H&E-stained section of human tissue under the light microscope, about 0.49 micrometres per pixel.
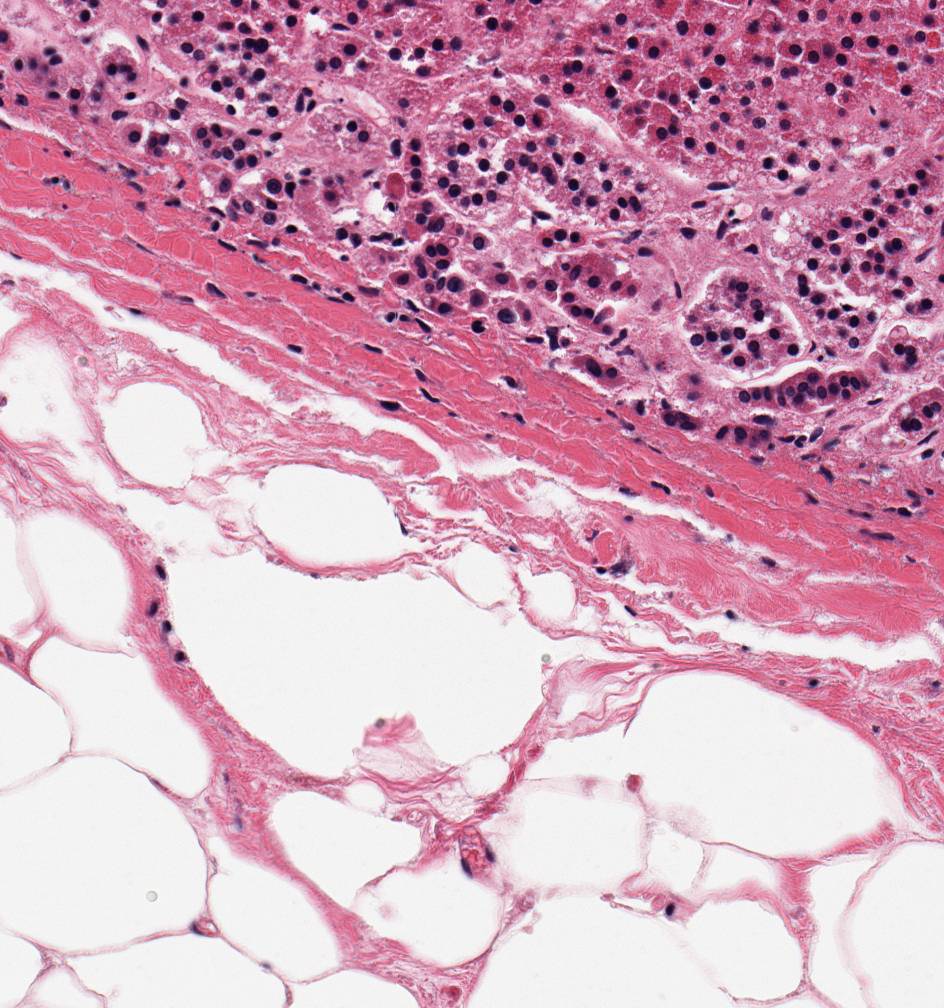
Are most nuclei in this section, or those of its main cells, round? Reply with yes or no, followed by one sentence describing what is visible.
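Yes. The cells in the upper cellular area have small, round, darkly stained nuclei.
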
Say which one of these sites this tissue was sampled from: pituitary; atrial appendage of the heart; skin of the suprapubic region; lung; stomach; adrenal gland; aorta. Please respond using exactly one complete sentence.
The tissue fragment was taken from the adrenal gland.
